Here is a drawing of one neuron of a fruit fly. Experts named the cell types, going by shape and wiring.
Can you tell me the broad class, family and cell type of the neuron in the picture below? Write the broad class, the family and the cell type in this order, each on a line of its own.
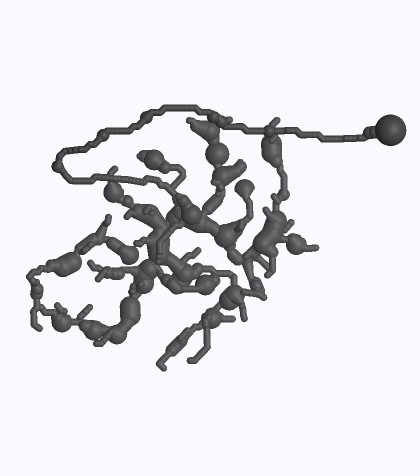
optic-lobe intrinsic neuron
Dm
Dm15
